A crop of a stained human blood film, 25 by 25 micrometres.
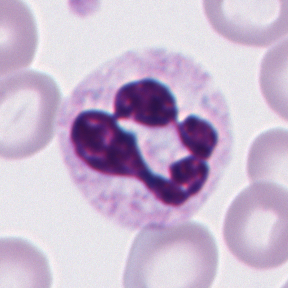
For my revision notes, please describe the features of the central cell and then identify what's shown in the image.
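The nucleus is divided into four or more lobes linked by narrow strands and set in a loose ring around a pale central area of cytoplasm, and it measures about 13 by 11 micrometres. The cytoplasm is plentiful, pale pinkish-lilac and filled with fine, small pink-violet granules. This is a segmented neutrophil.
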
